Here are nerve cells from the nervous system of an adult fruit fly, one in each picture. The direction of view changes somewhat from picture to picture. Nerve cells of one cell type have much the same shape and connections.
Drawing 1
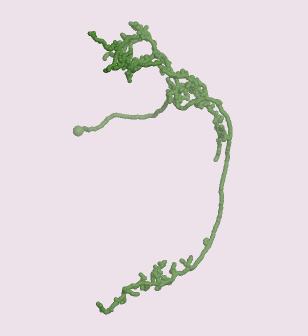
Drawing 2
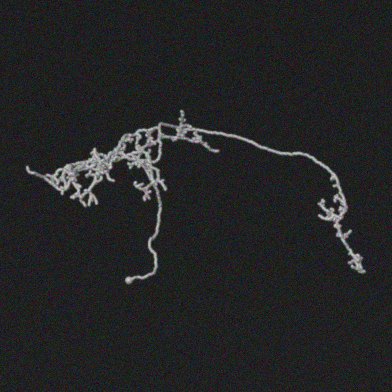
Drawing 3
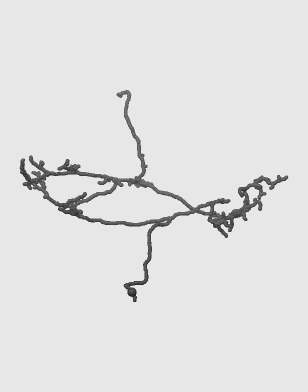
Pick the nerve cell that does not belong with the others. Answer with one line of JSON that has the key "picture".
{"picture": 3}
